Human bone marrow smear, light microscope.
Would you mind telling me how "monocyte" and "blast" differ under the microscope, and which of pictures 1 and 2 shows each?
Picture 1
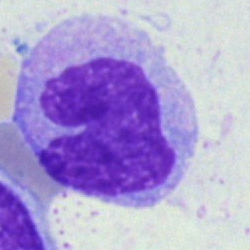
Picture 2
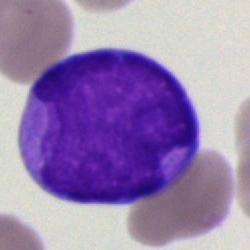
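Let's start with the names: picture 1 shows a monocyte, picture 2 a blast. Look first at the monocyte's nucleus: it is kidney-shaped, with a deep notch opening toward the left.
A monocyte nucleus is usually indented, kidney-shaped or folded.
Its chromatin is dark purple and clumped, with small paler spots, while the blast's chromatin is deep purple with a fine, stippled texture. You will find no nucleoli in the monocyte's nucleus.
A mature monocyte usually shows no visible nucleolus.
The monocyte's cytoplasm is pale lilac-blue, and in the blast the cytoplasm shows no visible granules.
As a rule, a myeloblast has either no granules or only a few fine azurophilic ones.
Neither cell shows vacuoles in its cytoplasm. Now the blast's edge: its outline is round and smooth, with no projections or blebs on the surface. Around them, part of another nucleated cell sits at the lower left corner of the monocyte's picture, and a red cell touches the blast at its lower right.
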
